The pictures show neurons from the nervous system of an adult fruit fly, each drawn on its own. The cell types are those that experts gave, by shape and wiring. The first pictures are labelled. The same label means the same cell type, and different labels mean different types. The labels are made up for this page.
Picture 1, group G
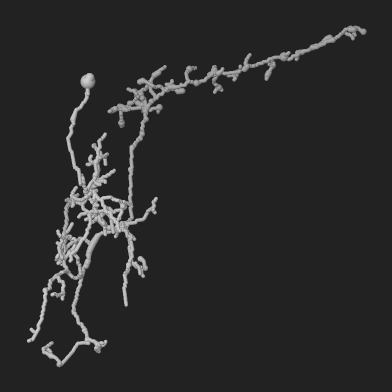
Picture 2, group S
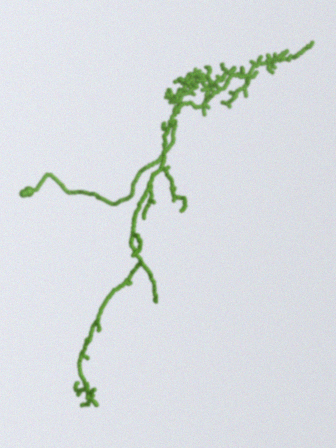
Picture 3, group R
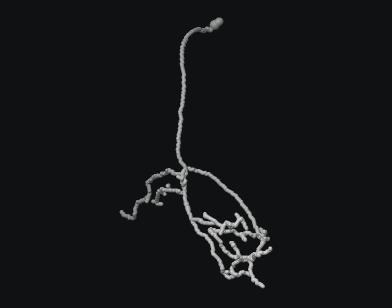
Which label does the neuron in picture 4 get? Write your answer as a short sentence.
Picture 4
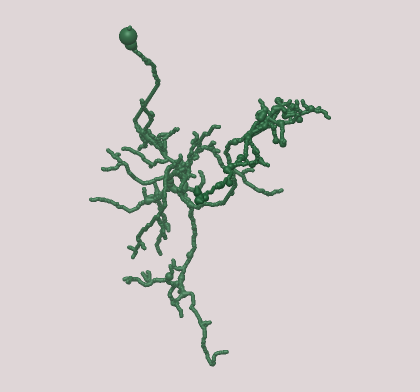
It belongs to group G.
